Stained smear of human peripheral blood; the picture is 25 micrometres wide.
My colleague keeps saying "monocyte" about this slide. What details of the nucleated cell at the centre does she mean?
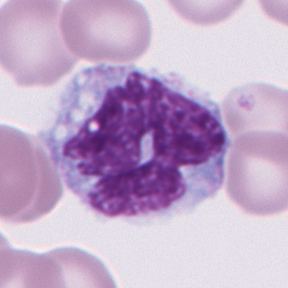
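For a monocyte, the size fits: the cell is about 16 by 13 micrometres.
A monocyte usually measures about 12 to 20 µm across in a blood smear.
The cytoplasm, a pale bluish-grey rim widest on the left side, shows no coarse coloured granules, and that fits as well.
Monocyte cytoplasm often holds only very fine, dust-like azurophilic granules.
The rest is simply there to see: the outline is roughly oval with a slightly uneven, fuzzy edge, and the nucleus, about 14 by 12 micrometres, fills about 70% of the cell's area. Near its centre, between its folds, lies a narrow pale slit-like gap.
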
